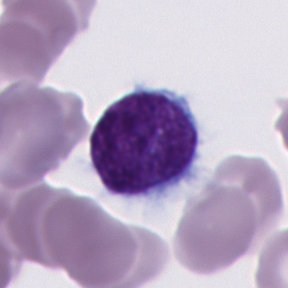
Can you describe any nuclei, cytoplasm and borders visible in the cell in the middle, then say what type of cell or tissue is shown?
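Almost the whole cell is filled by the nucleus, leaving only a very scant rim of cytoplasm. I can make out no nucleoli in it, and the cytoplasm shows no granules. Fine, hair-like, pale blue projections reach out from the cell surface. It is a hairy cell.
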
